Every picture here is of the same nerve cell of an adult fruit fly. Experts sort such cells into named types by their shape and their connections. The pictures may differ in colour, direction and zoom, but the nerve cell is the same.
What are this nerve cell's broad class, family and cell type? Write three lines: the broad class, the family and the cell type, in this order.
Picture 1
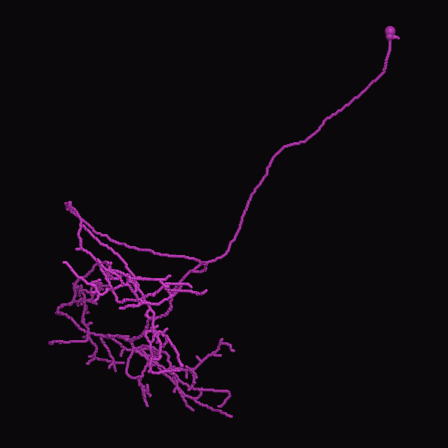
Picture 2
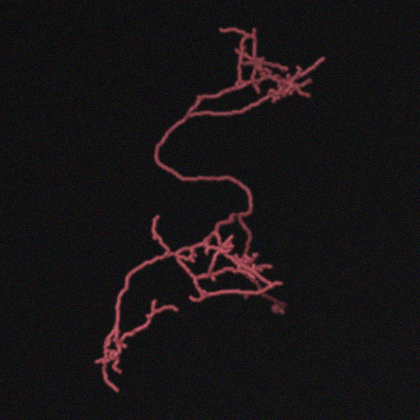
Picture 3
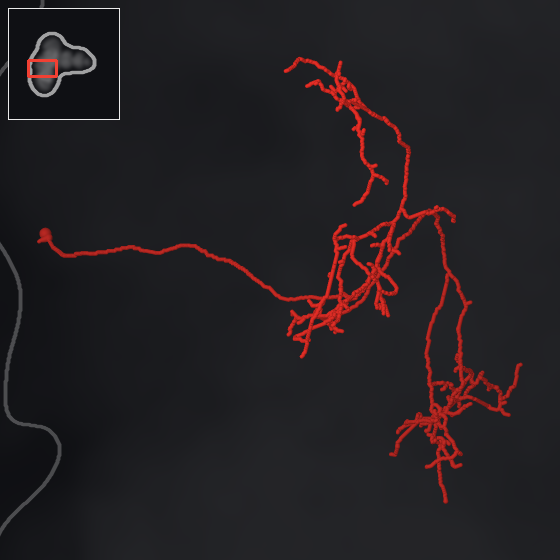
central-brain intrinsic neuron
hemilineage PSa1
CL118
